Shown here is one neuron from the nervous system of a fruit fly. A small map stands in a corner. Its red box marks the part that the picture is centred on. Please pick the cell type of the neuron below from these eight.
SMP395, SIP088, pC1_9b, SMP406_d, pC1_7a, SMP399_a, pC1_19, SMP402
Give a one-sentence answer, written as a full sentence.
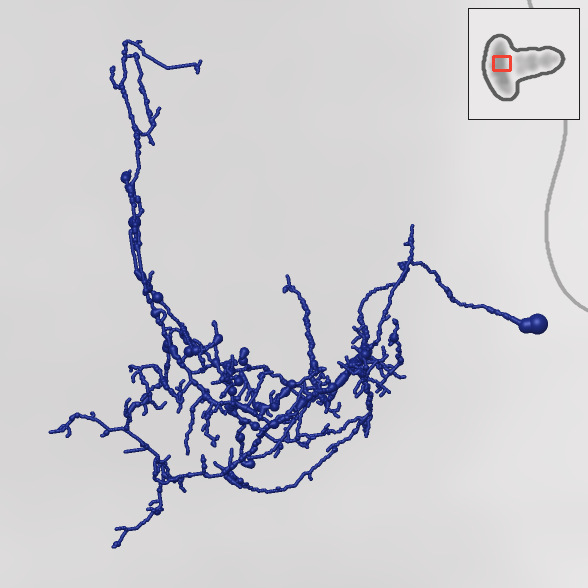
The cell type SMP406_d is the type of this neuron.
